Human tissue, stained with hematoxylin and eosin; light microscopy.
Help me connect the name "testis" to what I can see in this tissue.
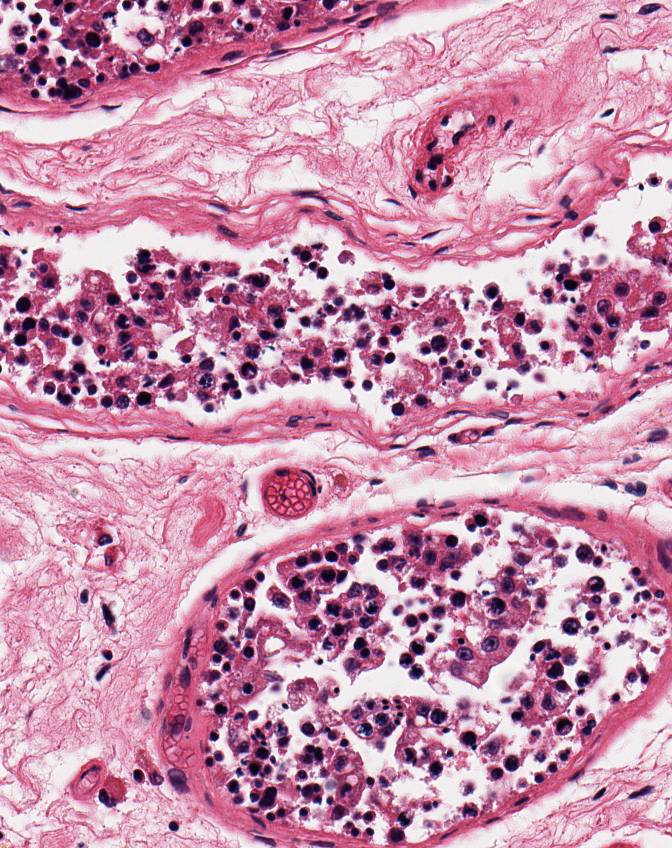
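This tissue is testis. Three large tubular or oval units lie across the field, at the top, the middle and the lower right, separated by bands of stroma.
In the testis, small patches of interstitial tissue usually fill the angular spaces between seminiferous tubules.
Many detached cells have small, round, very dark-staining nuclei; larger cells with pink, granular cytoplasm and round nuclei lie among them. The unit walls are thin, of flattened spindle-shaped nuclei in pink fibrous tissue, with no tall lining epithelium.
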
